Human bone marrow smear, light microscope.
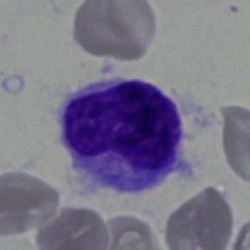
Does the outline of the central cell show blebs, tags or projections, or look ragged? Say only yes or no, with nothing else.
Yes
